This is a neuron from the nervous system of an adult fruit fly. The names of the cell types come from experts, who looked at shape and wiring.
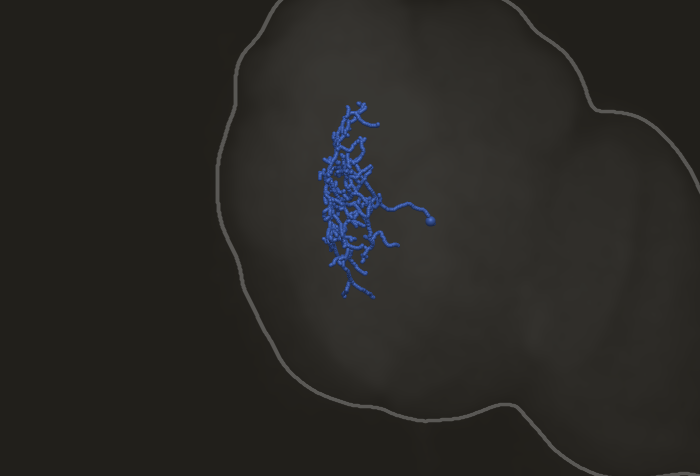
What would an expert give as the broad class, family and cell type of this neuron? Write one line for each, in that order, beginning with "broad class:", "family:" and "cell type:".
broad class: optic-lobe intrinsic neuron
family: Li
cell type: Li19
